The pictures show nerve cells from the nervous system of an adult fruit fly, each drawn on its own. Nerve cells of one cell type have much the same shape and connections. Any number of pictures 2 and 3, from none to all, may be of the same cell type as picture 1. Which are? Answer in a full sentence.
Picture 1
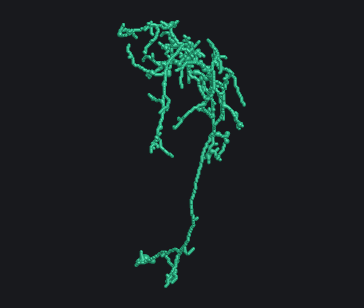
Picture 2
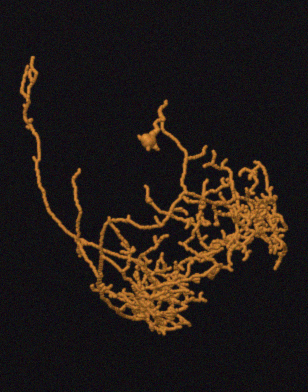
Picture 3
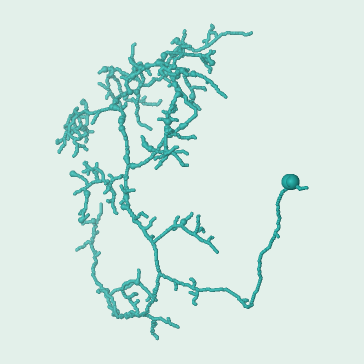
Picture 3 is of the same cell type.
